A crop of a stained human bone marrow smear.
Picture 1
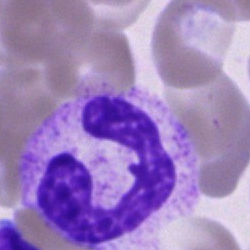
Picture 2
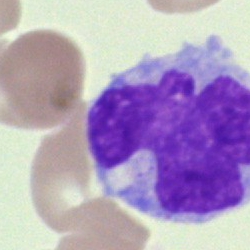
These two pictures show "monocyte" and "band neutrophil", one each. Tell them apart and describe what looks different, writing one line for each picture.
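Picture 1 is a band neutrophil. The cytoplasm is abundant and pale pinkish-lilac.
Picture 2 is a monocyte. The nucleus fills most of the cell, leaving a modest rim of cytoplasm.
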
